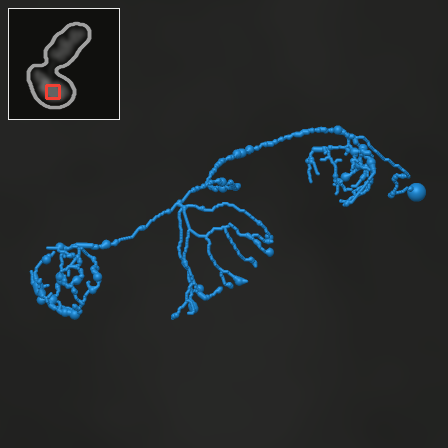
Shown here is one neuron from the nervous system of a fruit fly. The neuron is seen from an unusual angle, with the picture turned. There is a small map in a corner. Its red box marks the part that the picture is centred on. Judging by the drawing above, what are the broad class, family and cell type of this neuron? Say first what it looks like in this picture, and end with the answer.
The cell body can be seen on the right of the picture. The picture shows dozens of branch ends. It is a central-brain intrinsic neuron. The name of its family is class CX. The cell type is PFNv.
